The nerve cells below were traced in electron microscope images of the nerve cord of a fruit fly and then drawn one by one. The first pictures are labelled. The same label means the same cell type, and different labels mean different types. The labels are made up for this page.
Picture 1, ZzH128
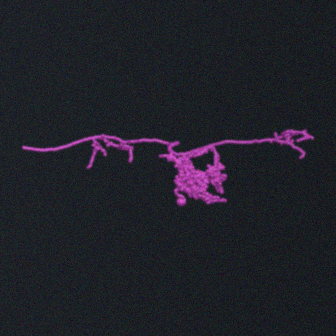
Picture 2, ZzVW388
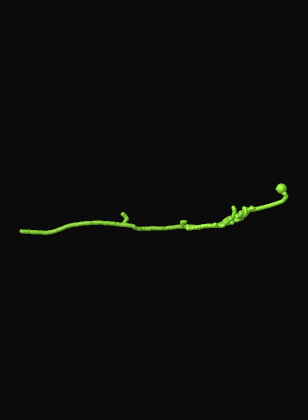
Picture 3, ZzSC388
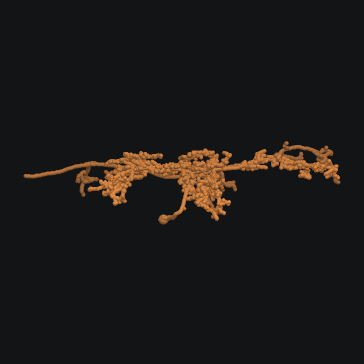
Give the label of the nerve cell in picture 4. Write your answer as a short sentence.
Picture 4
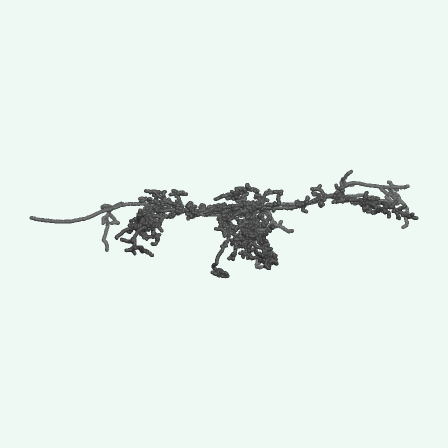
It belongs to ZzSC388.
